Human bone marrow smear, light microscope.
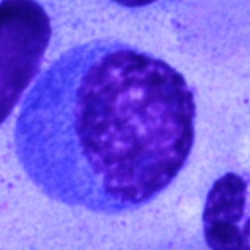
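Plasma cell, the one in the middle. Its outline looks round, and the edge seems smooth all the way along. The chromatin appears coarsely clumped, with dark blocks and paler spaces between them. I can find no vacuoles in the cytoplasm. Nor do I see any projections from the cell surface.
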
